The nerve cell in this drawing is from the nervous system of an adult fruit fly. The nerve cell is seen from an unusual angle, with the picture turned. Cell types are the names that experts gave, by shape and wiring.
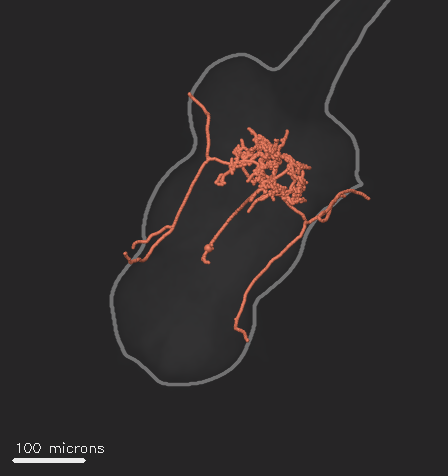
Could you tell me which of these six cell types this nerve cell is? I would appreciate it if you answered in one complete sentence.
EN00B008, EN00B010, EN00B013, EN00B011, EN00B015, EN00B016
The cell type EN00B011 includes this nerve cell.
